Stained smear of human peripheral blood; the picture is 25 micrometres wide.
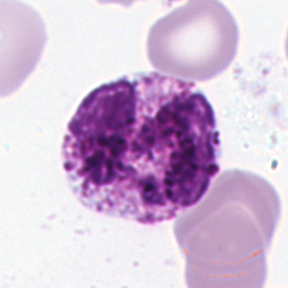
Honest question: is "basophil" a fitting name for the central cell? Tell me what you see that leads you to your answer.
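Basophil is a sound name for this cell. What decides it are the granules: dark purple-black, they lie scattered over the nucleus as well as along the cell edge.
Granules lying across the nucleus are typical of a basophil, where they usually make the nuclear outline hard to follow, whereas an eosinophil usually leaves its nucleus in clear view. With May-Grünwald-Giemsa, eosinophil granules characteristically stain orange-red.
The dark purple-black of these granules therefore counts against eosinophil. The cell is about 14 micrometres across.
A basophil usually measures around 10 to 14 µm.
The nucleus is split into lobes, a large one on the left and another on the right; its chromatin is dark purple and coarsely clumped, and no nucleoli are visible. A red cell lies close beside the lower right edge.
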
